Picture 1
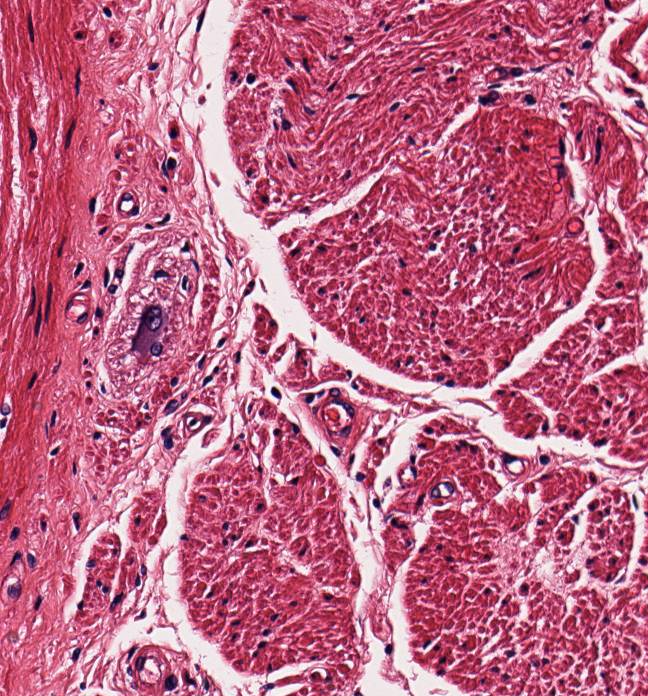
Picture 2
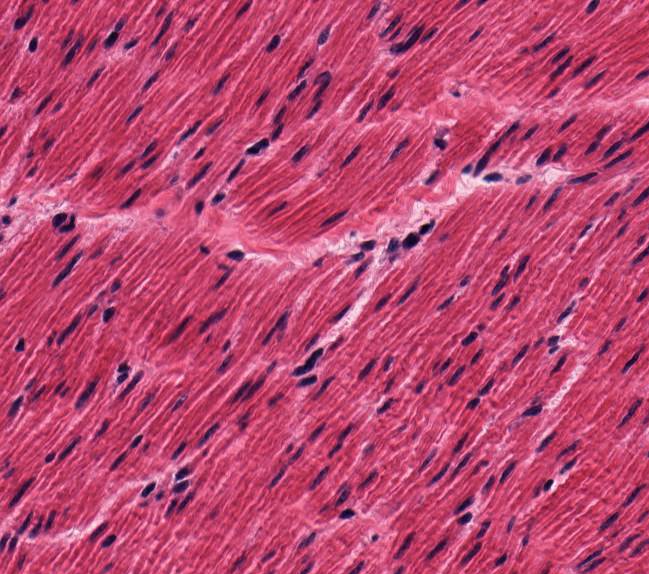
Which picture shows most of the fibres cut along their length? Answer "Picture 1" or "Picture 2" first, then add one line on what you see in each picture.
Picture 2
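Picture 1: Within the large bundles the muscle fibres are mostly cut across, appearing as small packed eosinophilic polygonal profiles.
Picture 2: The muscle fibres run in parallel diagonally from lower left to upper right across the whole field.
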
